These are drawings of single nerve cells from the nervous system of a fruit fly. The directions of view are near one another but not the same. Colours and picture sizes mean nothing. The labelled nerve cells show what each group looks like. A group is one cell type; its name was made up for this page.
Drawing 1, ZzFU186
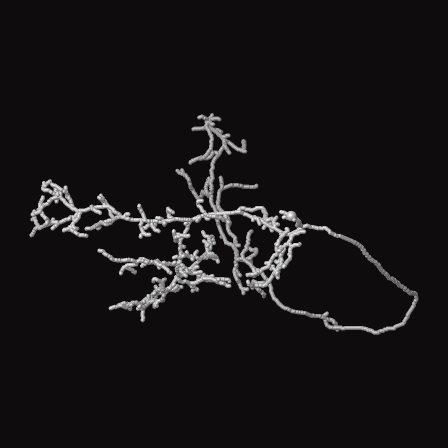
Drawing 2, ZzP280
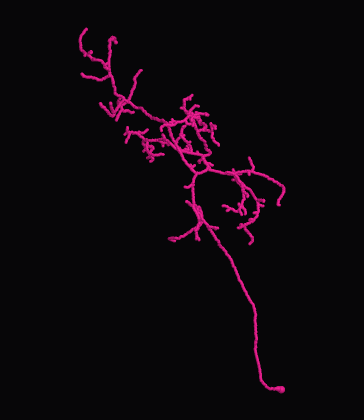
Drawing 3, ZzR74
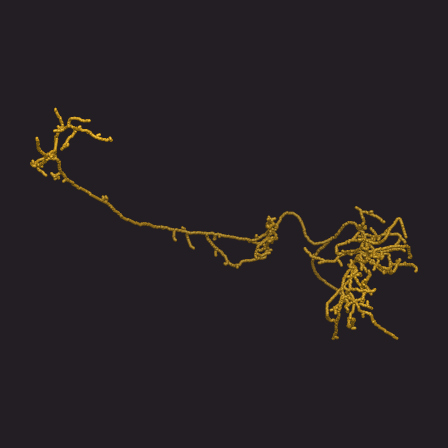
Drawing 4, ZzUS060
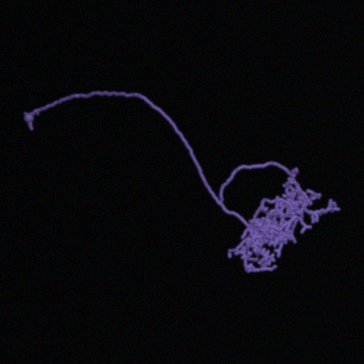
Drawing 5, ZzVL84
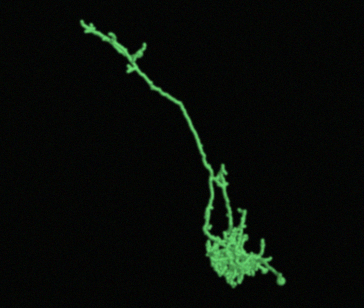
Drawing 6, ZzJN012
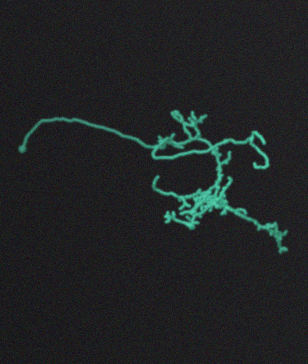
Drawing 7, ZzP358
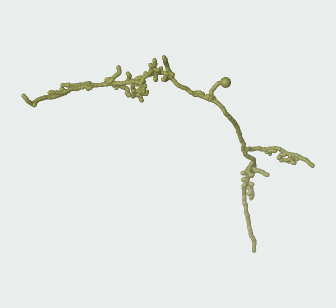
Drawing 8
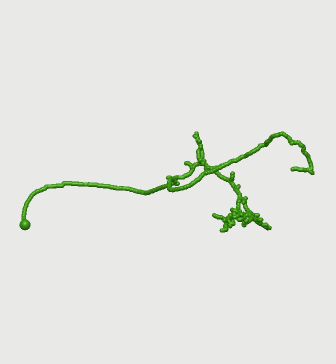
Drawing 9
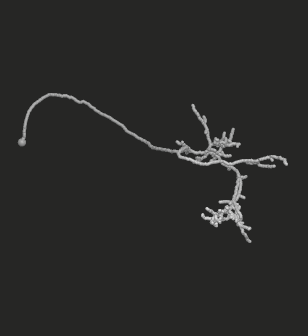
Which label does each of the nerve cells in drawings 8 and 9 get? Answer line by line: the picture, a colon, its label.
8: ZzJN012
9: ZzJN012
